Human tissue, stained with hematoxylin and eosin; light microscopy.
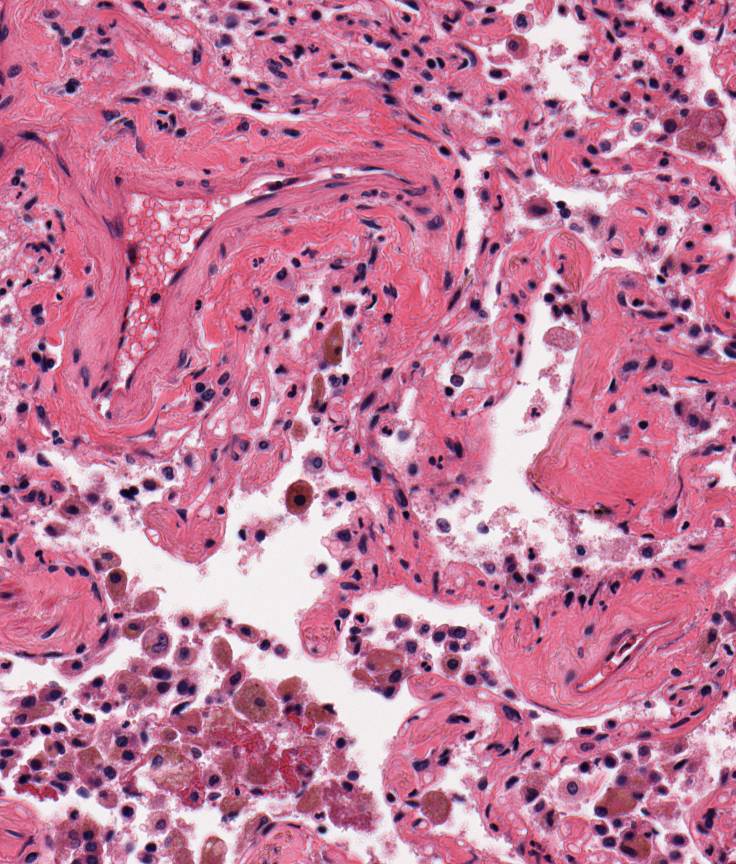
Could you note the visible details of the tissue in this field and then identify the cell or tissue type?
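Thick winding bands of dense pink fibrous tissue separate irregular open spaces. At lower left, the spaces hold crowded clusters of large rounded cells with abundant brown granular cytoplasm. Upper left, a lumen enclosed by fibrous tissue is packed with red blood cells. The tissue is lung.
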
